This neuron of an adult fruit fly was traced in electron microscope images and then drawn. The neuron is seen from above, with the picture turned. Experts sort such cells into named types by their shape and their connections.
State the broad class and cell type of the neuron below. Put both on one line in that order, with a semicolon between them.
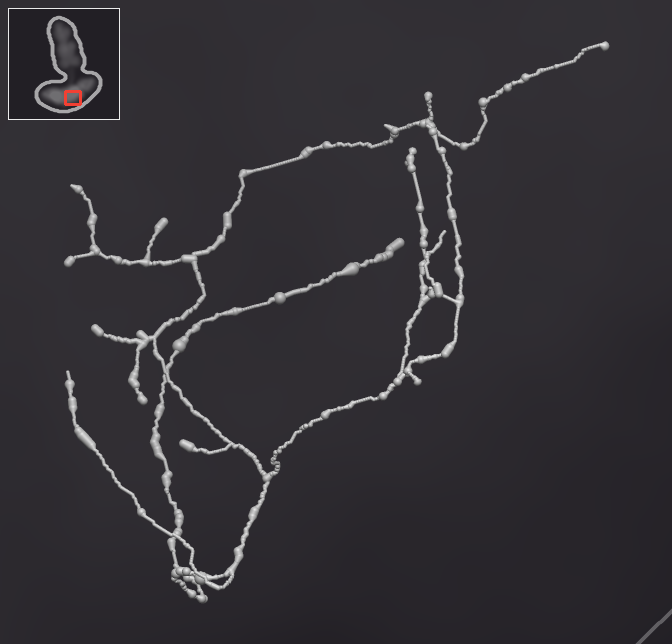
sensory neuron entering the brain; GNG654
